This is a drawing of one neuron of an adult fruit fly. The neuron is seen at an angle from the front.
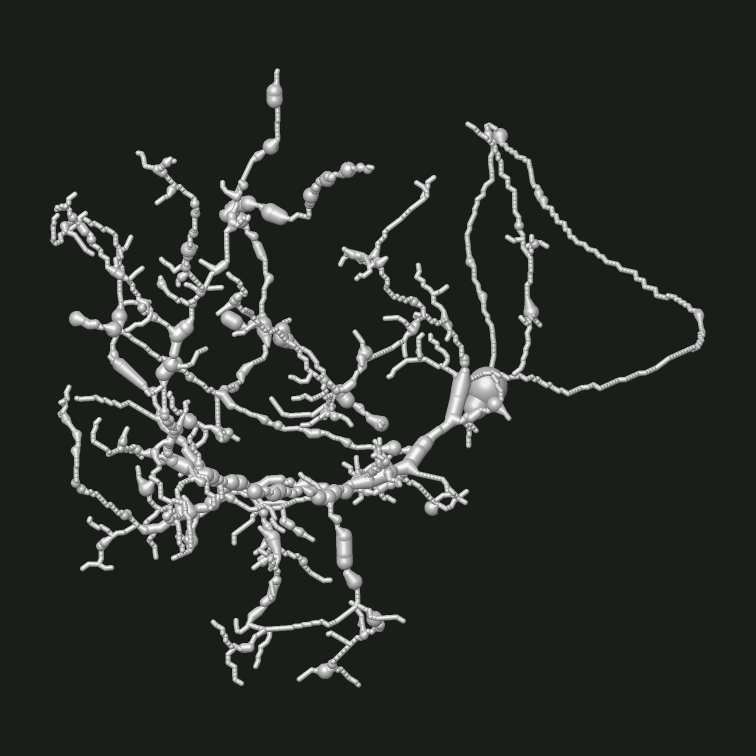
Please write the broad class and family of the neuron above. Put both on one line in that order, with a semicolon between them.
nerve-cord intrinsic neuron; hemilineage 20A.22A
